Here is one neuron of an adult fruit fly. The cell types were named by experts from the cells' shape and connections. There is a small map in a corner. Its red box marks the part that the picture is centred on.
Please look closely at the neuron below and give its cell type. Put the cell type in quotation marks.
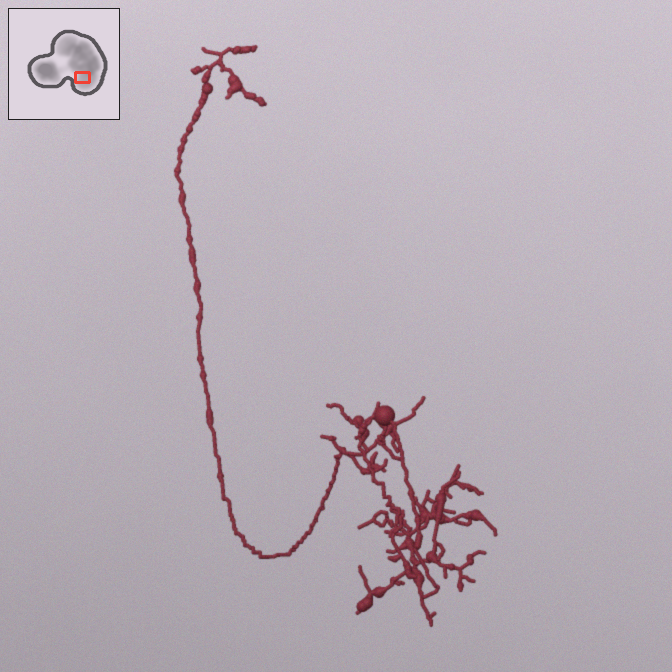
"Tm6"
